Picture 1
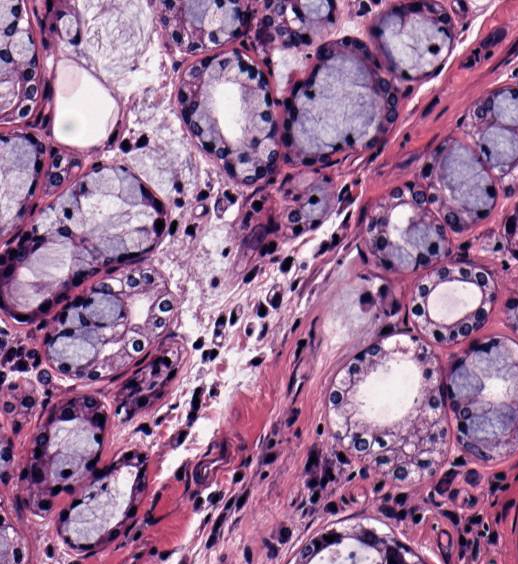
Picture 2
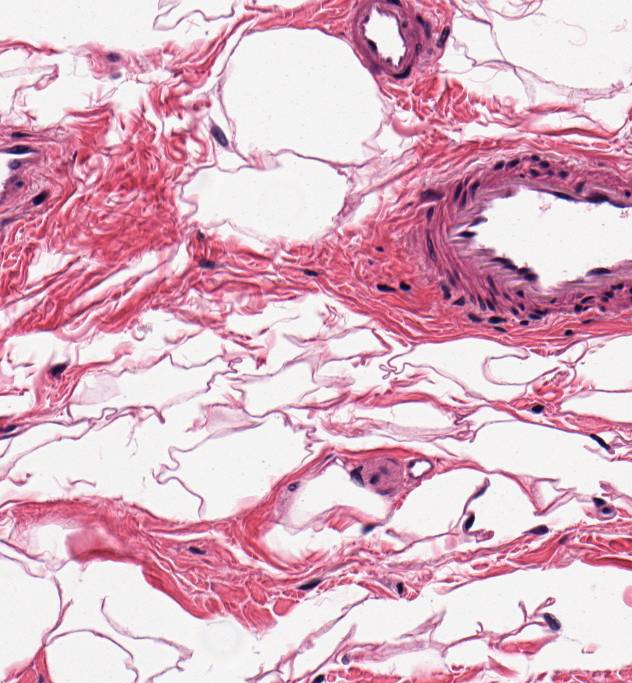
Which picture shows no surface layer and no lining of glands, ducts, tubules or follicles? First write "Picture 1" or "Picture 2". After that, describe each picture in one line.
Picture 2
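In picture 1: The field is crowded with rounded glandular acini packed closely together and separated by thin strands of connective tissue.
In picture 2: No epithelium is present anywhere in the field.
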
